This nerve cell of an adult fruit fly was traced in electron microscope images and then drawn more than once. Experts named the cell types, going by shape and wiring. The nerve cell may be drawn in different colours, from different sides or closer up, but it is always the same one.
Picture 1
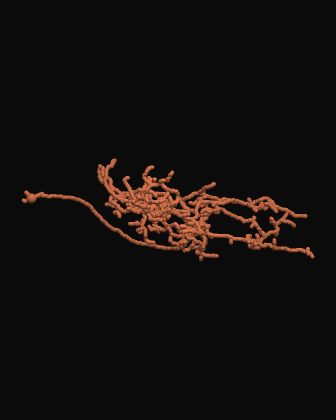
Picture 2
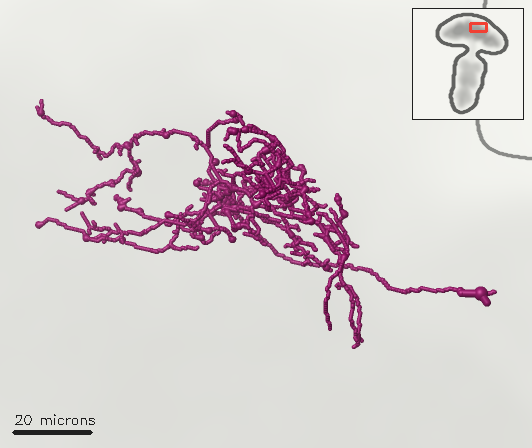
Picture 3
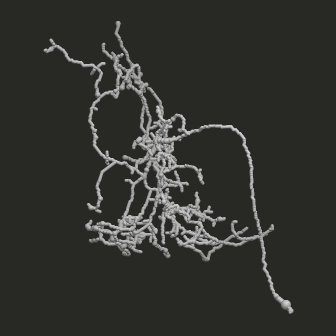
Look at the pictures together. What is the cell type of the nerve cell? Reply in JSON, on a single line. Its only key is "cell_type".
{"cell_type": "GNG623"}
